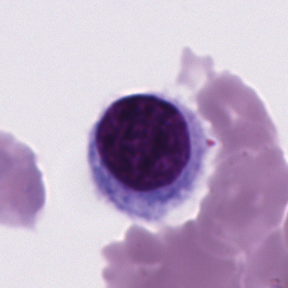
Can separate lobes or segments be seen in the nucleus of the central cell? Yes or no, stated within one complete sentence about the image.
No, this cell has an undivided nucleus that is compact and round, oval or kidney-shaped.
